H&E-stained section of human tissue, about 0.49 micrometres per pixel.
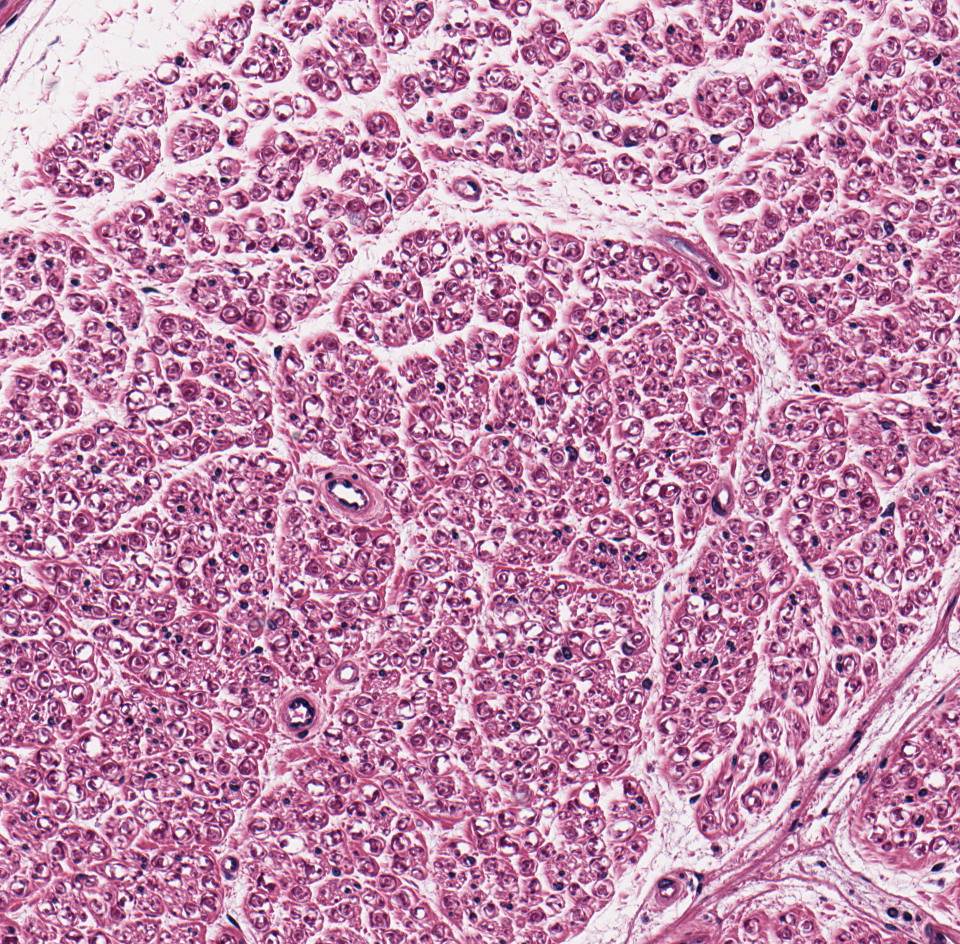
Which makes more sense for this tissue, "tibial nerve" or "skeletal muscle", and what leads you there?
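It's tibial nerve, not skeletal muscle. What decides it is that most fibres show a small pink central axon ringed by a clear halo, giving the bundles a bubbly look. The whole field is nerve fibres cut across, grouped into many rounded and polygonal bundles with thin pale septa between them. Small dark oval nuclei lie sparsely between fibres.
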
